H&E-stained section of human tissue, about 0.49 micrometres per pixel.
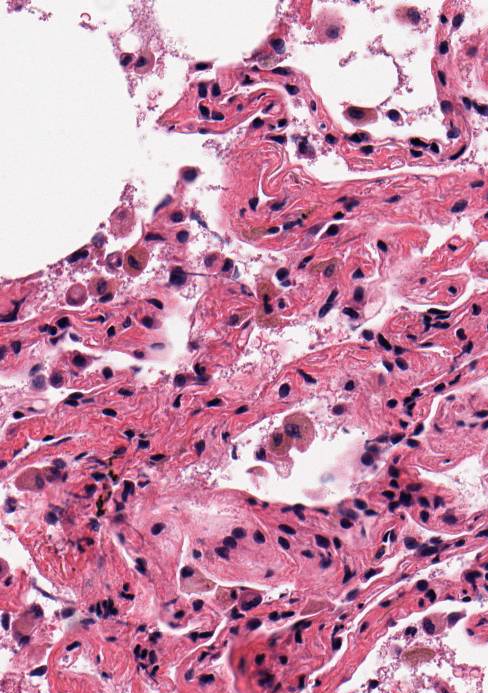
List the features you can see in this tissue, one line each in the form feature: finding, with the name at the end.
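Pattern: network of branching pink walls separating irregular empty spaces
Largest space: upper left
Walls: widened by dense, wavy, strongly eosinophilic collagen
Wall nuclei: mostly small, dark, elongated or spindle-shaped
Space contents: wispy pale pink granular material and scattered debris near the top
Tissue: lung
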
